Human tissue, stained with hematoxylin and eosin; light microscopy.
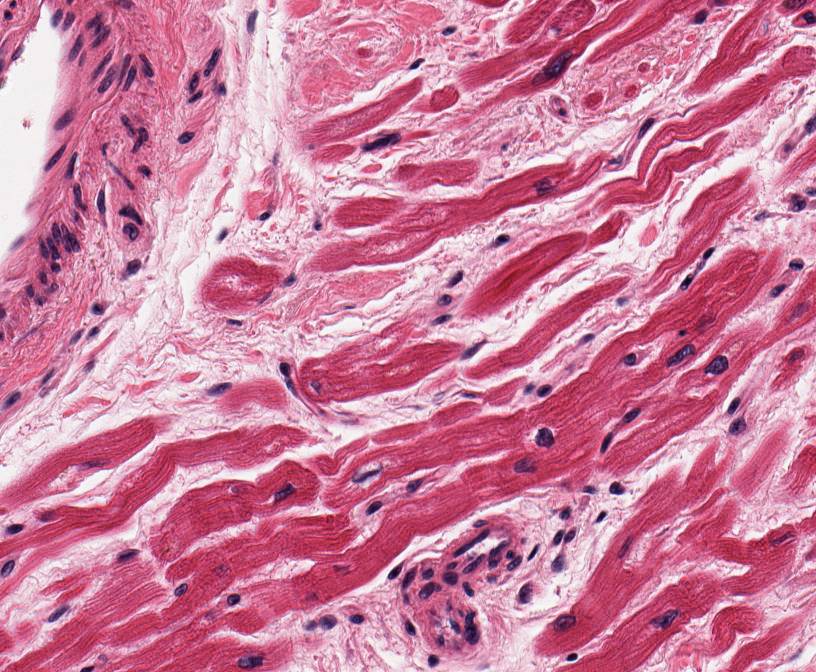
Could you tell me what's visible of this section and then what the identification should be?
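Deep pink muscle fibres run diagonally, lower left to upper right, across most of the field; many show fine wavy lengthwise fibrils. Nuclei are oval, within fibres. Upper left, wavy tissue crowded with dark elongated nuclei borders a white space. This is atrial appendage of the heart.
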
